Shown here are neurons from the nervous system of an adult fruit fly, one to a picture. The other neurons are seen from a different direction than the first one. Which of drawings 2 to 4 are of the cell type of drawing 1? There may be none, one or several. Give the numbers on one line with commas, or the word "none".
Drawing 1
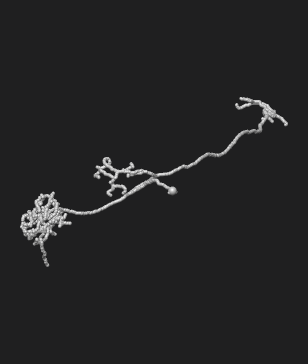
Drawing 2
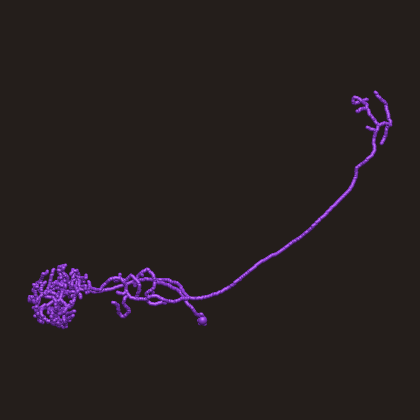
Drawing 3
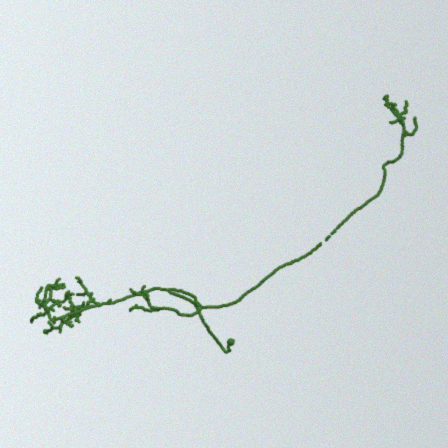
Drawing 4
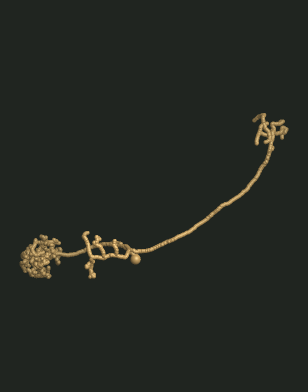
2, 4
